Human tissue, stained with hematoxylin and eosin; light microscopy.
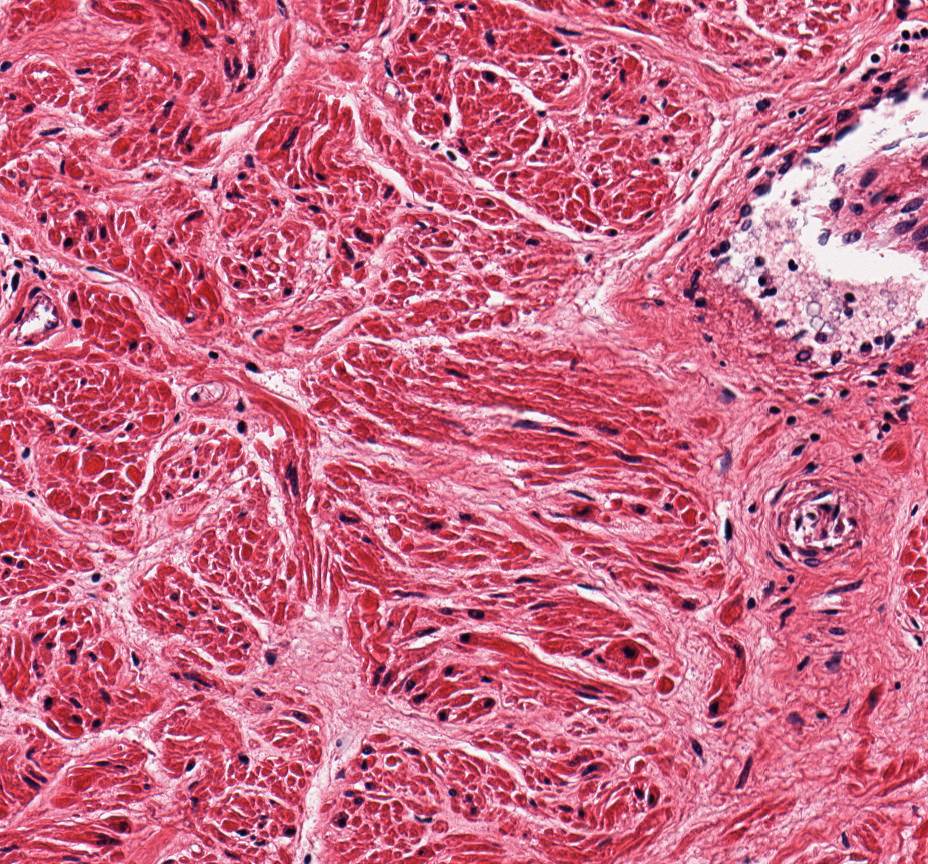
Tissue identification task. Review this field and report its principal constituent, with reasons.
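Fibromuscular stroma: the field is filled with smooth muscle bundles running in different directions, some cut across and some lengthwise.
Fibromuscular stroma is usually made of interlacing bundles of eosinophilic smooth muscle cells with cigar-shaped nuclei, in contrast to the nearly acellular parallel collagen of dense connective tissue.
Here the smooth muscle cytoplasm stains deep red, and the lengthwise-cut cells have elongated, cigar-shaped nuclei. Lengthwise-cut bundles lie mainly in the centre, cross-cut ones chiefly on the left.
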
